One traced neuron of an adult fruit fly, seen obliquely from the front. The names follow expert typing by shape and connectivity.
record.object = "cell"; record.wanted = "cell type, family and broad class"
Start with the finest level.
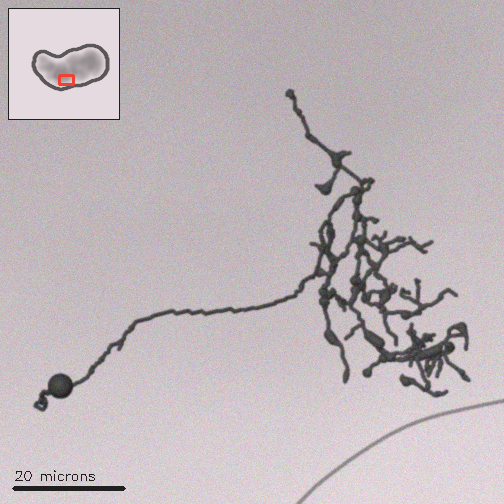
IN14A115; hemilineage 14A; nerve-cord intrinsic neuron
